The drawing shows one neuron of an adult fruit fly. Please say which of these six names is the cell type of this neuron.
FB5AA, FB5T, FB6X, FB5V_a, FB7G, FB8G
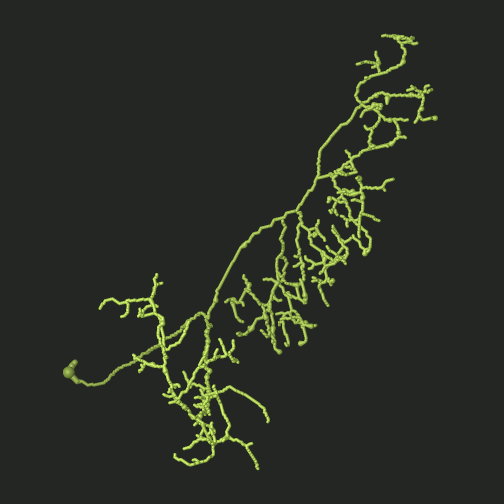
FB7G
